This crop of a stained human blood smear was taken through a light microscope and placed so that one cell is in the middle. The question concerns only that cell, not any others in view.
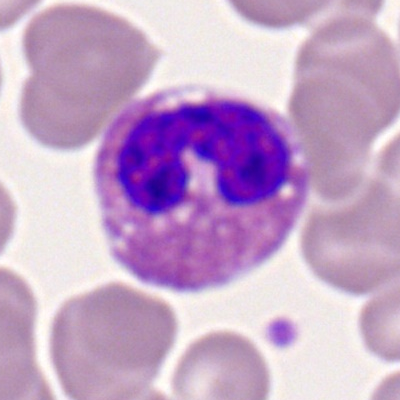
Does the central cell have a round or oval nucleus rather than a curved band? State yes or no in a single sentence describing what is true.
No, this cell has a nucleus bent into a band, without separate lobes.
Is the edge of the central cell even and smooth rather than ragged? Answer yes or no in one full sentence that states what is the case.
Yes, what bounds this cell is a smooth, even outline.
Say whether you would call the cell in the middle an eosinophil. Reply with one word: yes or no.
yes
